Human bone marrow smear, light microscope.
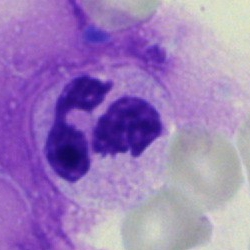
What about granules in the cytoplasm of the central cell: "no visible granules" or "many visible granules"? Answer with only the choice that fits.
Many visible granules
